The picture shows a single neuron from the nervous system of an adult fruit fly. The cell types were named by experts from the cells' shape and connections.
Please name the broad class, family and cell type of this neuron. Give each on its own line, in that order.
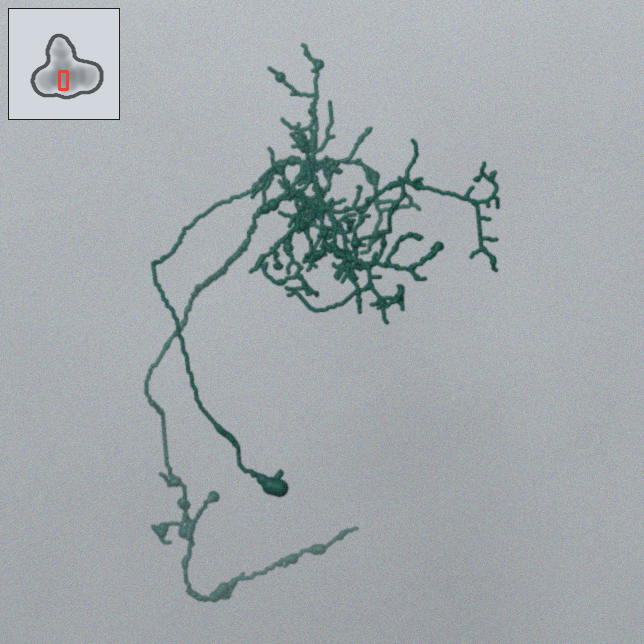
central-brain intrinsic neuron
hemilineage CREa2_ventral
LAL031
